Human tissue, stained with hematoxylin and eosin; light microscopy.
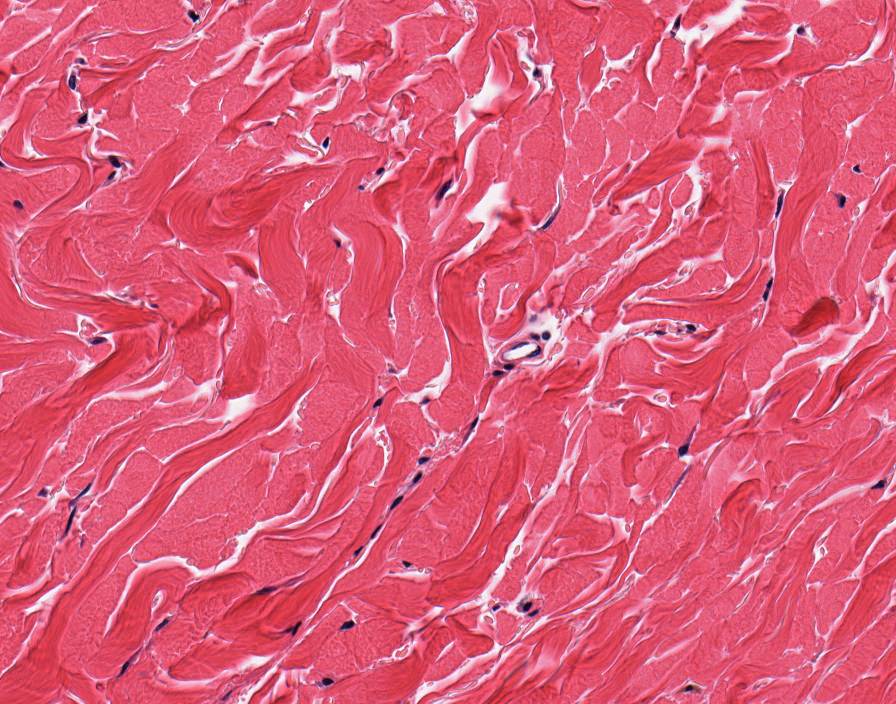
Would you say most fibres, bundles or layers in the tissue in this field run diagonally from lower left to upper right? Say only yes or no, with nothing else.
Yes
